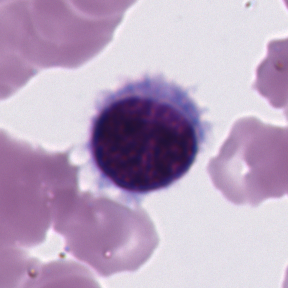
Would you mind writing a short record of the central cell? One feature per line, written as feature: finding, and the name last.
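Chromatin: checked, and it is dark purple and densely mottled across the whole nucleus.
Nucleoli: looked for, and none can be seen in the nucleus.
Cytoplasm: the rim is at its widest along the upper edge of the cell.
Border: fine hair-like projections stand out from the edge around most of the circumference.
Name: hairy cell.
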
